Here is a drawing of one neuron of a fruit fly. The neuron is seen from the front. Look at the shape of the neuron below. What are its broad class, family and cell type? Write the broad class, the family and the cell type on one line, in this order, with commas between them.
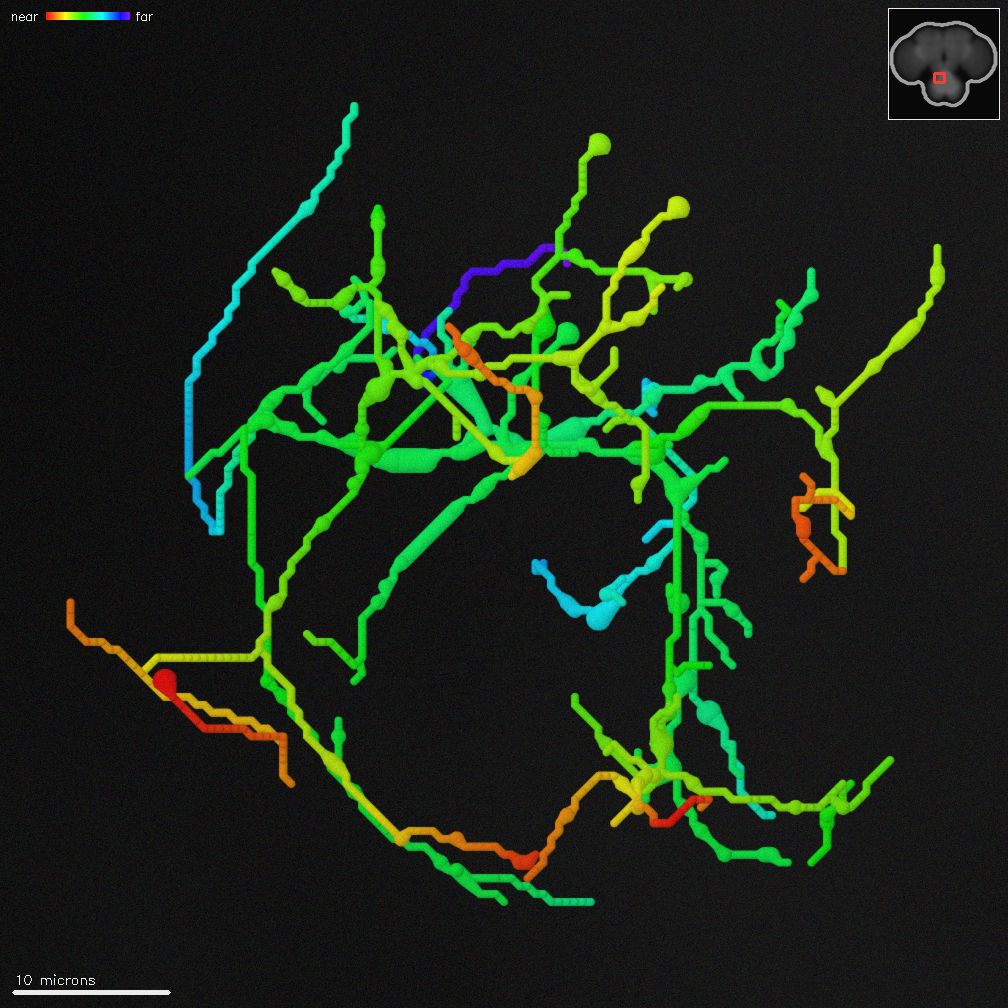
nerve-cord intrinsic neuron, hemilineage 11B, IN11B018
